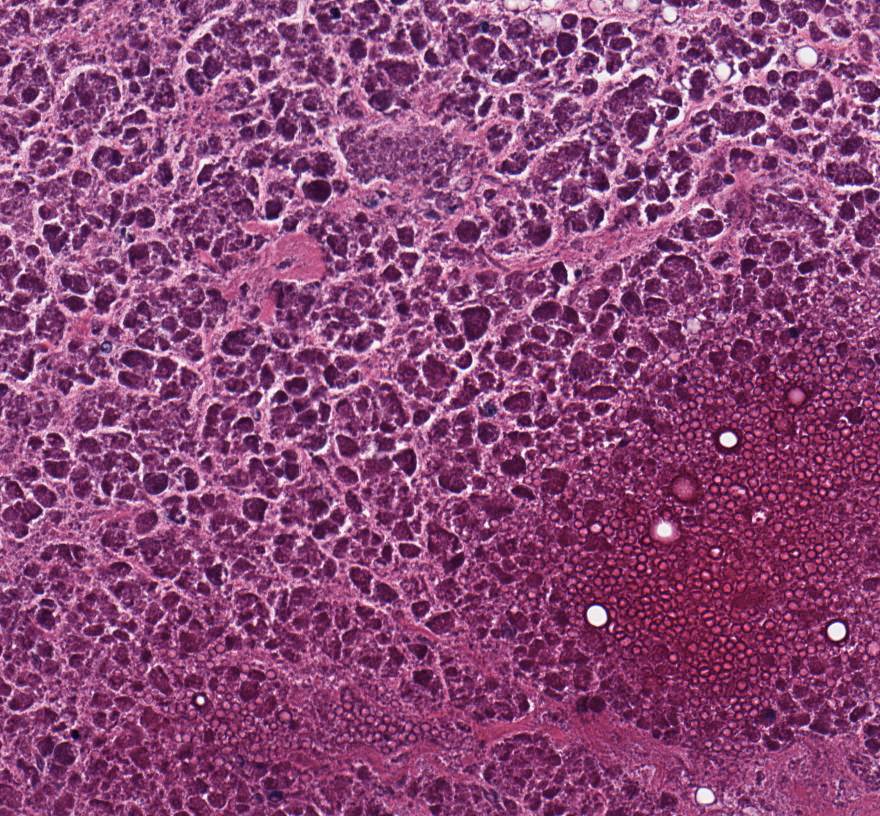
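Pancreas, with closely packed dark purple rounded to polygonal clumps occupying most of the field, separated by a fine pale pink network. Individual nuclei are not clearly discernible within the clumps. Small irregular pink eosinophilic patches and strands lie among them, one left of centre in the upper half. No epithelial lining or open gland lumens appear.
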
